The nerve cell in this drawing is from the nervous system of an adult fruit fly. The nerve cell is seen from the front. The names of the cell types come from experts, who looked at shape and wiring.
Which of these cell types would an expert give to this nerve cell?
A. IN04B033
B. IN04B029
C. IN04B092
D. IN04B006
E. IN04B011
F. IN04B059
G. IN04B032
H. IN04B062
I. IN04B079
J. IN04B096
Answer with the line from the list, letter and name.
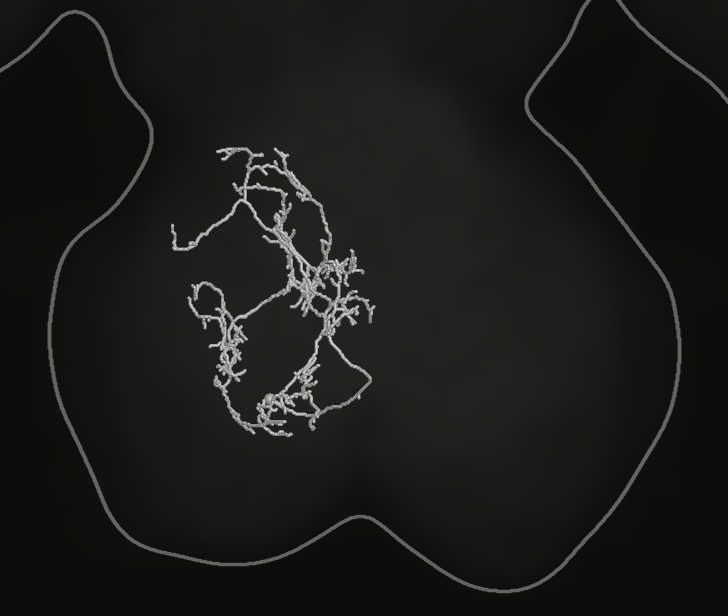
J. IN04B096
